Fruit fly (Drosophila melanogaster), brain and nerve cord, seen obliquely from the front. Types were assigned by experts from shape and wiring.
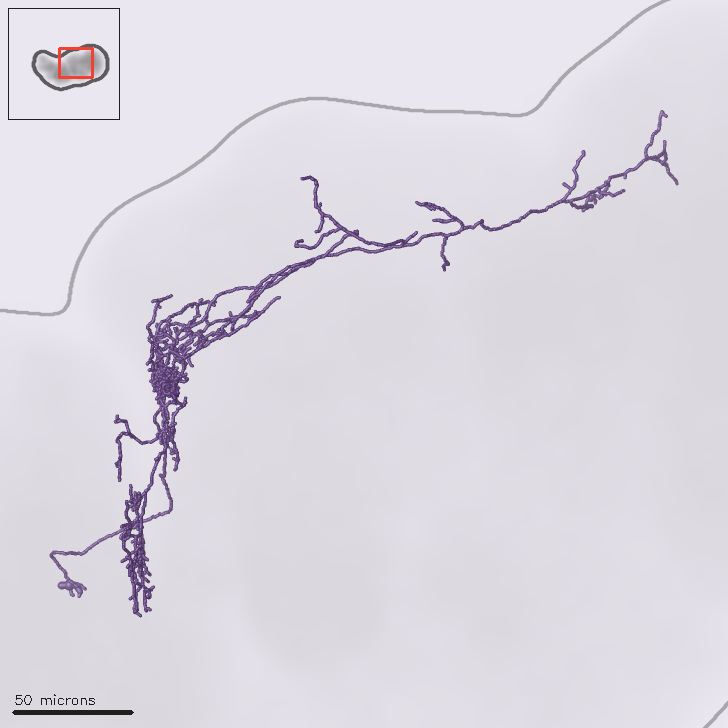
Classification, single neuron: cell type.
LoVP60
